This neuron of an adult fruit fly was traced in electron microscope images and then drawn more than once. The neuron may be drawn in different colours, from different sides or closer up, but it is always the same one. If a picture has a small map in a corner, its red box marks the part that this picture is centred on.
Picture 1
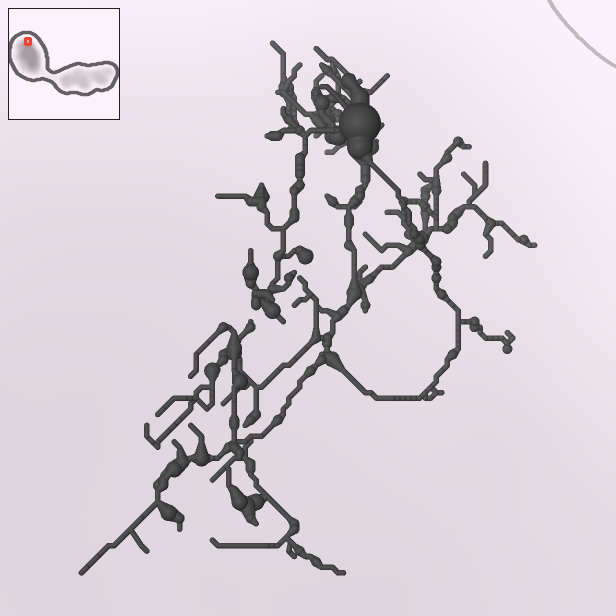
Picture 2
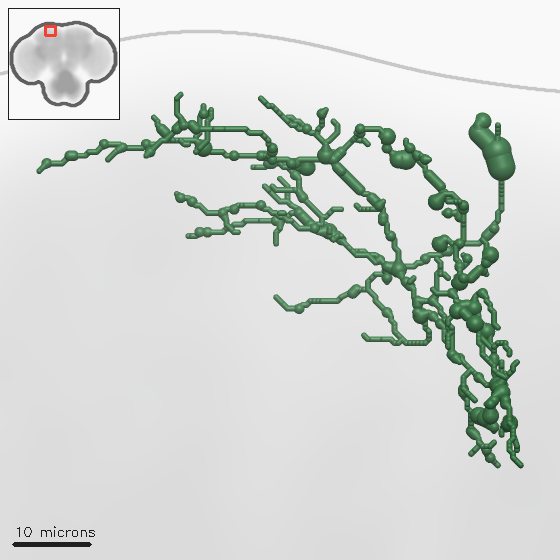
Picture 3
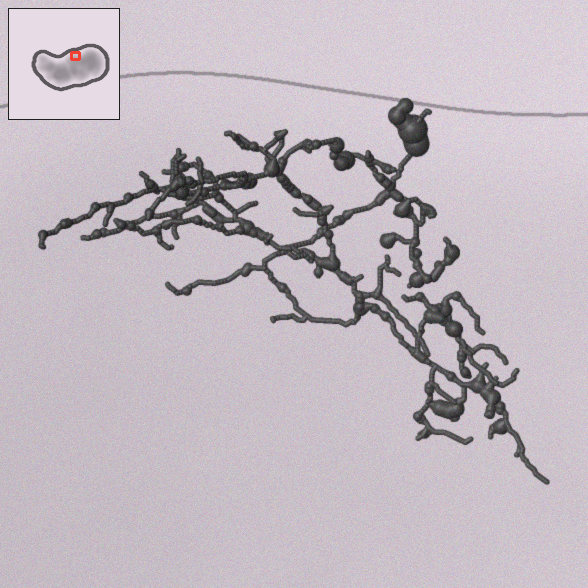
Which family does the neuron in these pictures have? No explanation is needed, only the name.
hemilineage SLPpm2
